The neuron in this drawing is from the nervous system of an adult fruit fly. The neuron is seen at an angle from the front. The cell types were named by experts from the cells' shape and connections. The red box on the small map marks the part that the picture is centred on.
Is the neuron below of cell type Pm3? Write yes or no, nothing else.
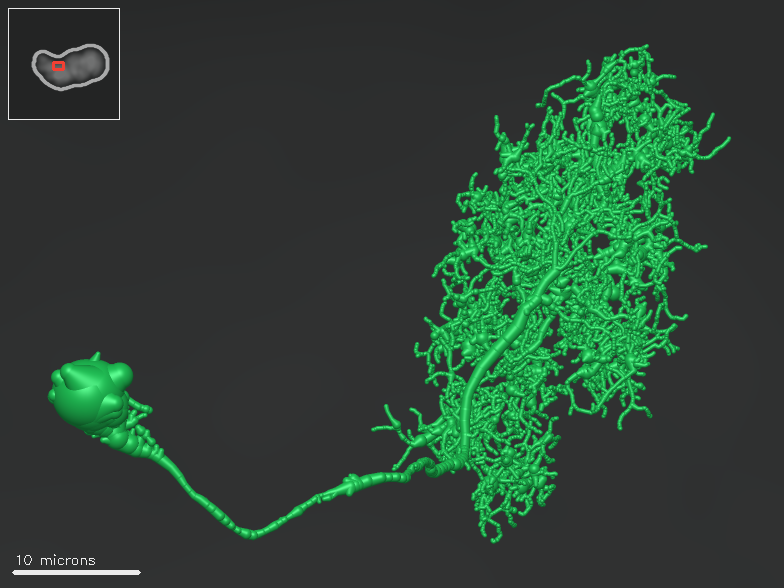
no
